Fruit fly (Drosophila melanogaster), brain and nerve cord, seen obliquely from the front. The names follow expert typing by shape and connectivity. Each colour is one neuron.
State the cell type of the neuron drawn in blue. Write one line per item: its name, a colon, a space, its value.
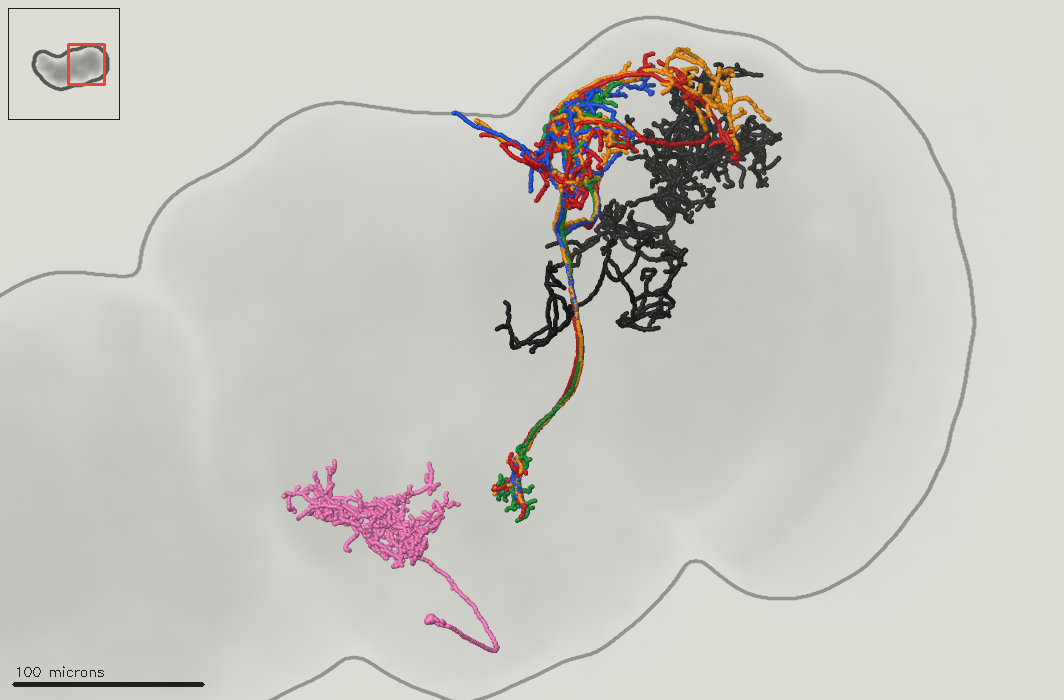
cell type: SMP700m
